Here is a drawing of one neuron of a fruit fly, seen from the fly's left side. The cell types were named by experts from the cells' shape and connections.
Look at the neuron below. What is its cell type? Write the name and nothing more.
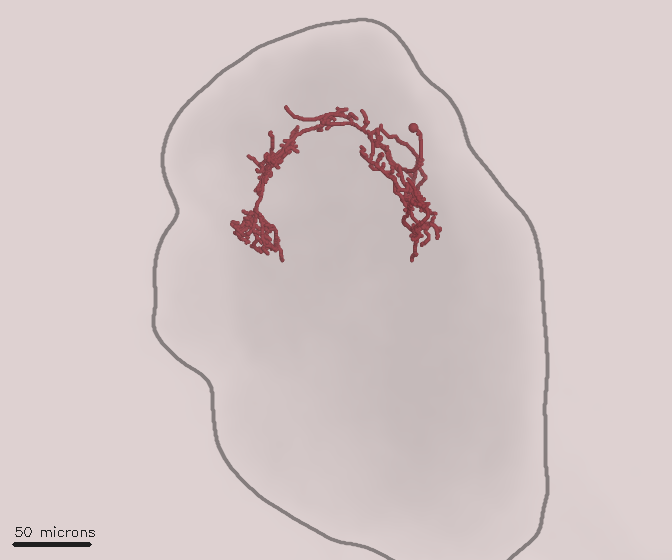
IB020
